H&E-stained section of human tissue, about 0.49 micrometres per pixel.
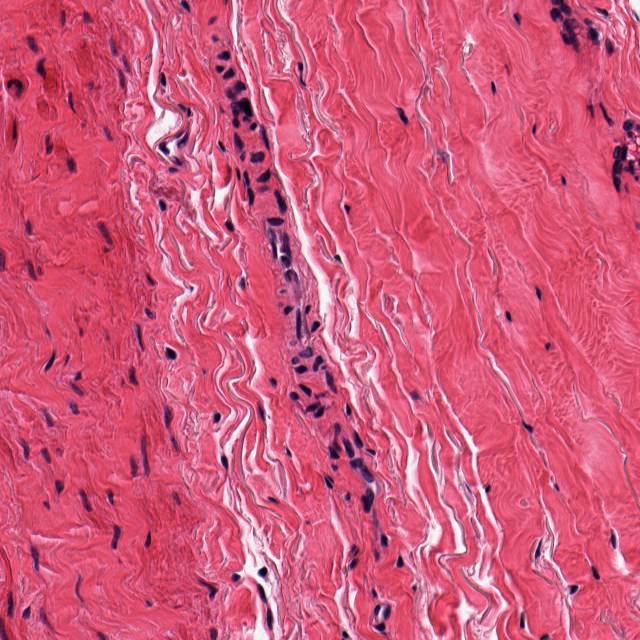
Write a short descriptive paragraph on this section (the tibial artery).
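First, the collagen bundles are wavy along their length. Second, sparse small, dark, spindle-shaped fibroblast nuclei lie scattered between them. Third, a narrow band of closely packed dark nuclei runs through the centre, parallel to the bundles. Last, no epithelium appears anywhere in the field.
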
